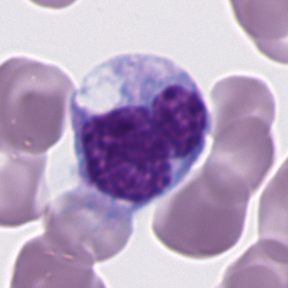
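Monocyte: the central cell of a stained human peripheral blood smear. Its chromatin is dark purple and coarsely clumped, and its pale greyish-blue cytoplasm lies mostly above the nucleus. A clear, pale area sits at the upper left of the monocyte's cytoplasm.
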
